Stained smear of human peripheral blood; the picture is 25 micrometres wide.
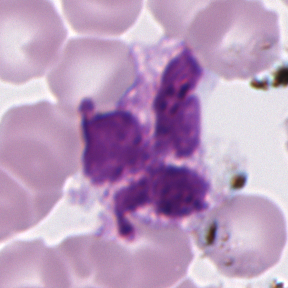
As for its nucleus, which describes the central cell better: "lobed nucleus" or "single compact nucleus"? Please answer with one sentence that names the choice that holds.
The nucleus of the cell is made of distinct lobes, not one mass.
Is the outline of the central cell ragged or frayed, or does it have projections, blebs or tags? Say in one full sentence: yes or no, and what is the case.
Yes, it is a rough outline that this cell has.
